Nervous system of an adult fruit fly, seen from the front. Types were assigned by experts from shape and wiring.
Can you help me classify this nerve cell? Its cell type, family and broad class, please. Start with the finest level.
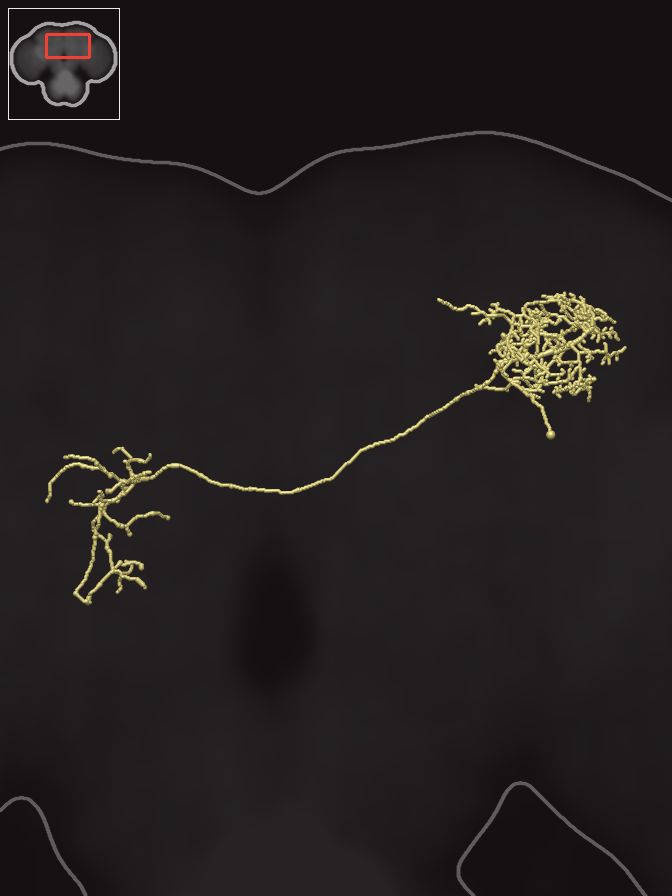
AOTU001; hemilineage AOTUv4_dorsal; central-brain intrinsic neuron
